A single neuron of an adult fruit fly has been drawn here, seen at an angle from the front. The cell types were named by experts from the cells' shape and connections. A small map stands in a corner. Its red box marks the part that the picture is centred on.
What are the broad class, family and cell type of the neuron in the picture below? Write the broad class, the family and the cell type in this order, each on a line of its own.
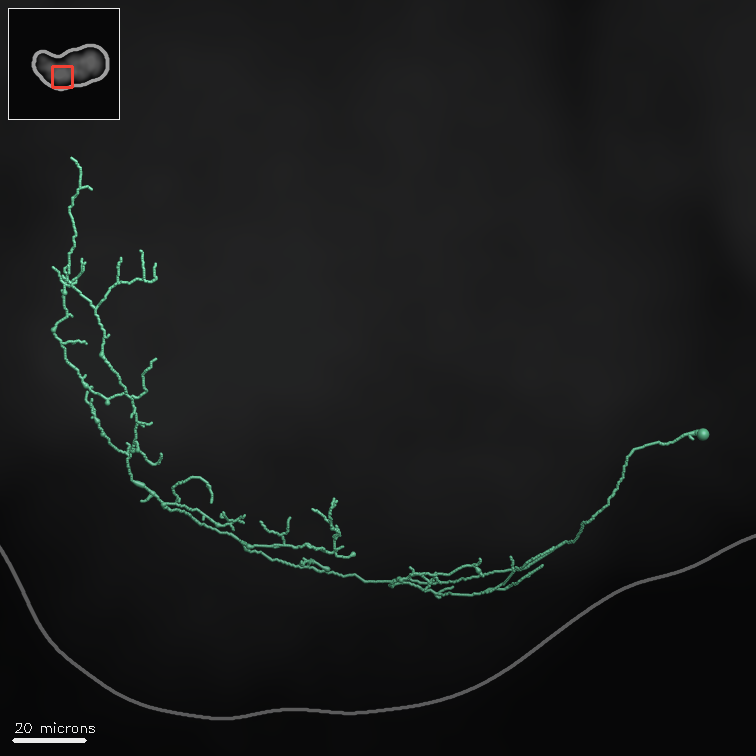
optic-lobe intrinsic neuron
Cm
Cm11c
